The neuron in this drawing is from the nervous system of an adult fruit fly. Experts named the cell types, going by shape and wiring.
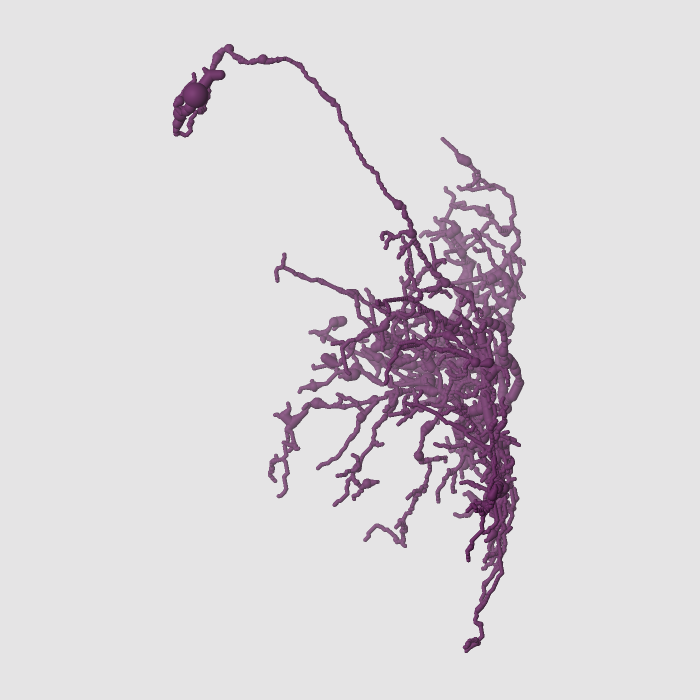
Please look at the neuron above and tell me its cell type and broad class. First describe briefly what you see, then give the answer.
The cell body is at the upper left of the picture. In this view it is taller than it is wide. The cell type is AVLP614. Its broad class is central-brain intrinsic neuron.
